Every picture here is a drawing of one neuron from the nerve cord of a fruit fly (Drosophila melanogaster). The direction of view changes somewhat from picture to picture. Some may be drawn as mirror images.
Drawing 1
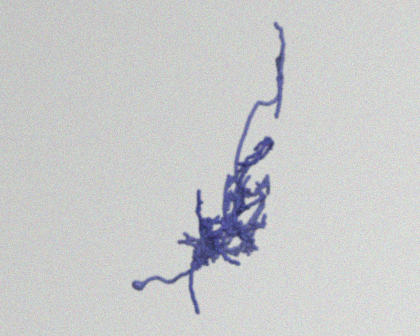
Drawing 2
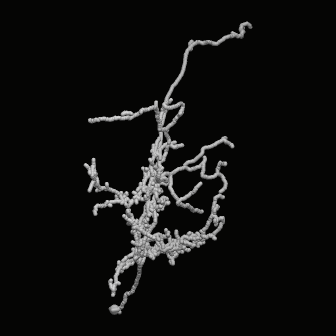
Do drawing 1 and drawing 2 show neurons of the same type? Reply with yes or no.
yes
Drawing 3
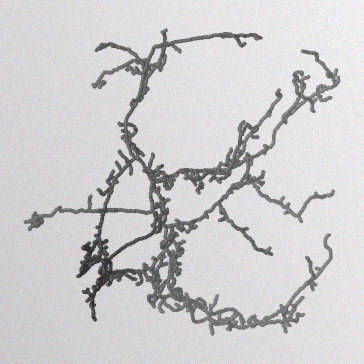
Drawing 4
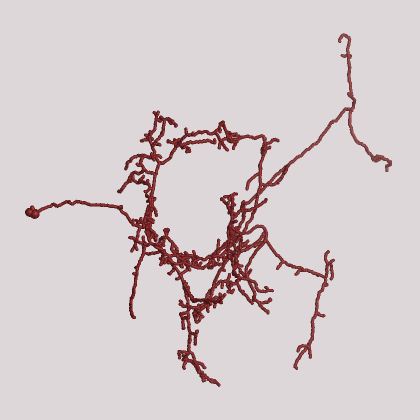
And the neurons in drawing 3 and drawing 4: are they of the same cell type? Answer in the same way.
yes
